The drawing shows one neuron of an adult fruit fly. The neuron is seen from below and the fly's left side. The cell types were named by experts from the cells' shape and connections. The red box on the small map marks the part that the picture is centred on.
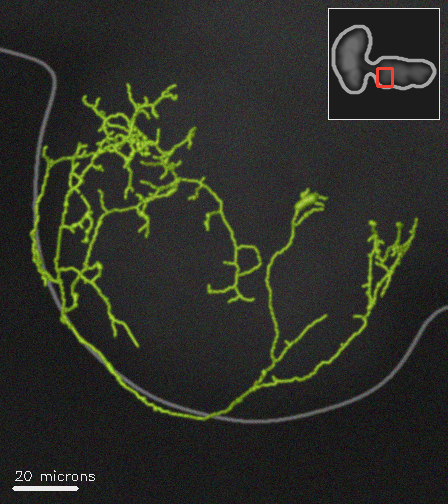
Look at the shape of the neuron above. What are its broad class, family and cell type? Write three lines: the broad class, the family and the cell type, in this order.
nerve-cord intrinsic neuron
hemilineage 19A
IN19A123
